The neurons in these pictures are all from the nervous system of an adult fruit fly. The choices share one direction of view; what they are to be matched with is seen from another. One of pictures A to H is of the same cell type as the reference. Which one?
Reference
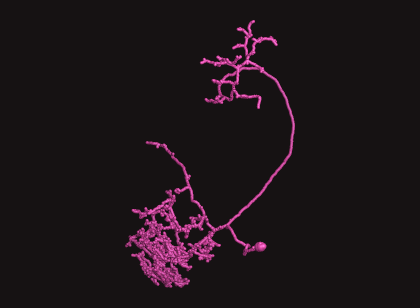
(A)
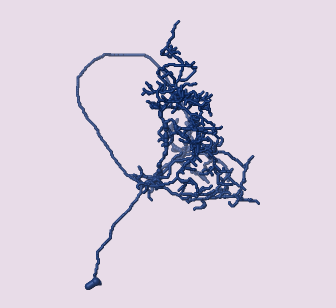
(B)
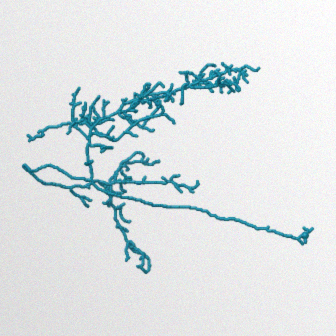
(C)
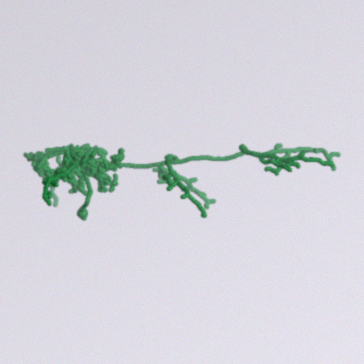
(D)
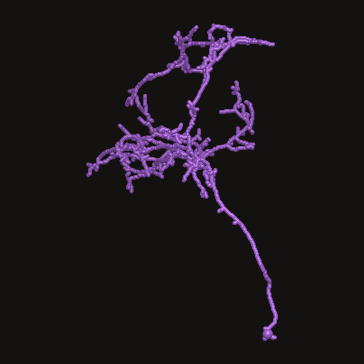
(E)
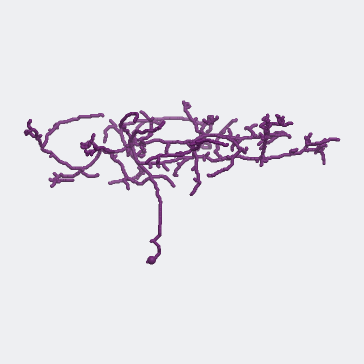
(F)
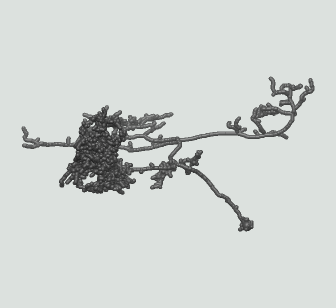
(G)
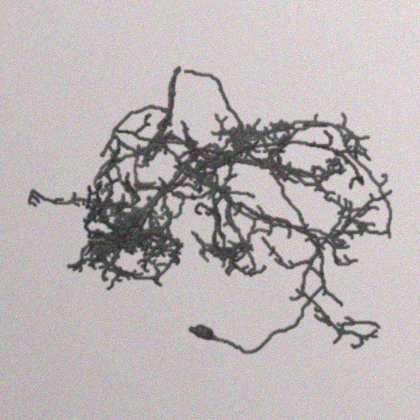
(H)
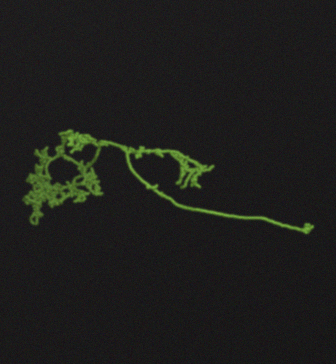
A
